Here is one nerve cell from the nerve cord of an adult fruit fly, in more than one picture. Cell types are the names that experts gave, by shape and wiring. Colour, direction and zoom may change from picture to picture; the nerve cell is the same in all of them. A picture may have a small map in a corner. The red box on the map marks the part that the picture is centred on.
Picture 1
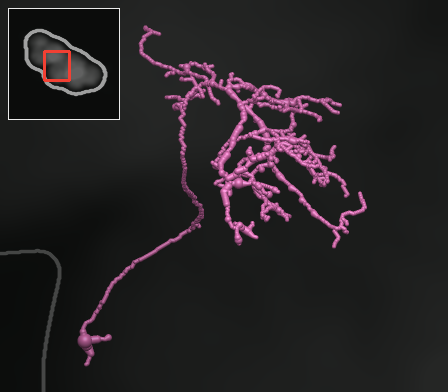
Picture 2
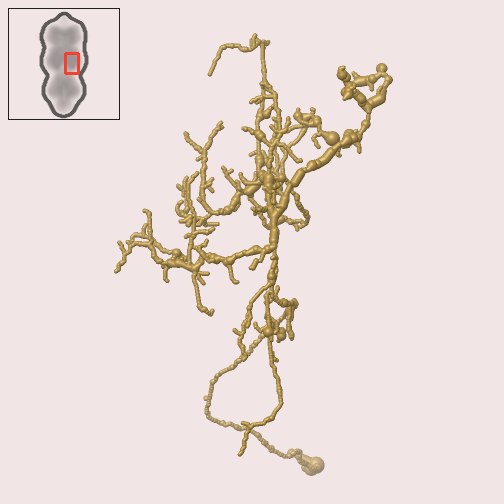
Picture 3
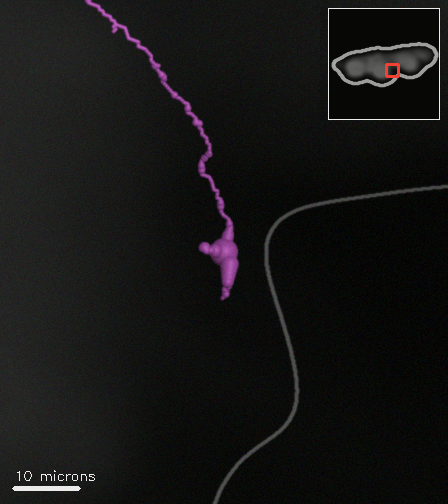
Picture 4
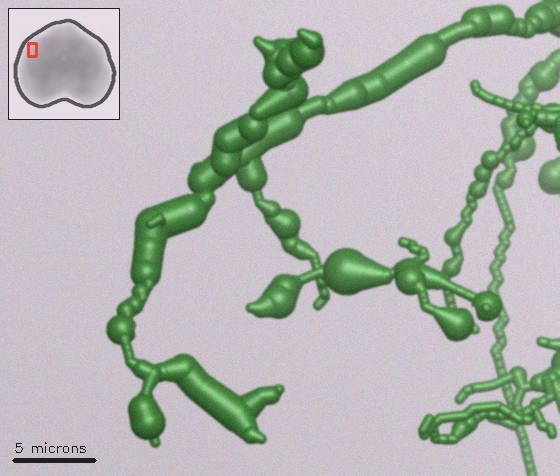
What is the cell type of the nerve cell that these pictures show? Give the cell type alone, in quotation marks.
"IN03B060"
